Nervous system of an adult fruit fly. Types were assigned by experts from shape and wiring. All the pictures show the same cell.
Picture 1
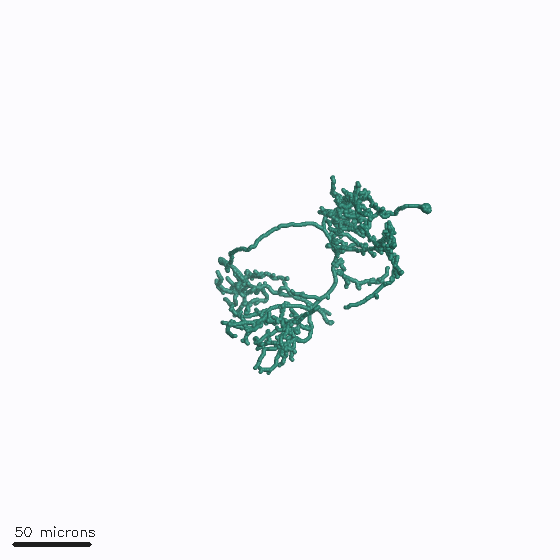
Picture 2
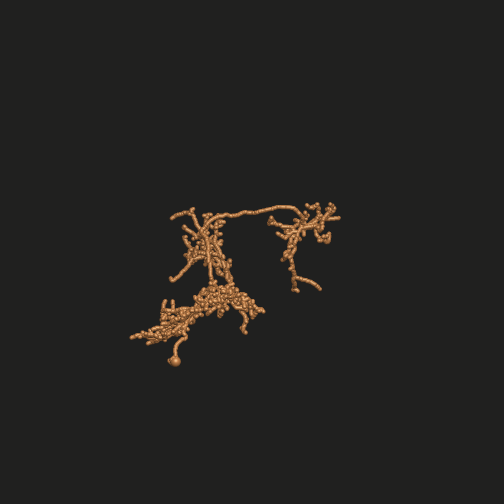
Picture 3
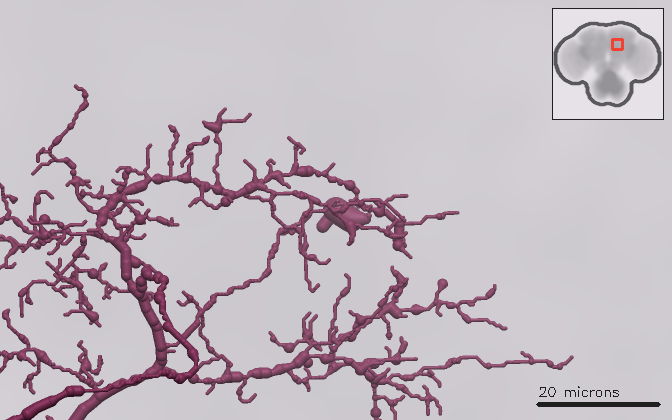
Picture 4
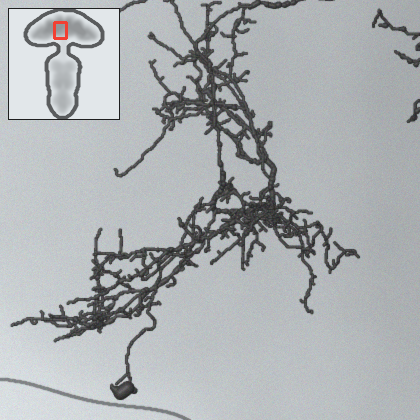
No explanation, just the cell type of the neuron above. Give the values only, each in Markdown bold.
**VES078**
